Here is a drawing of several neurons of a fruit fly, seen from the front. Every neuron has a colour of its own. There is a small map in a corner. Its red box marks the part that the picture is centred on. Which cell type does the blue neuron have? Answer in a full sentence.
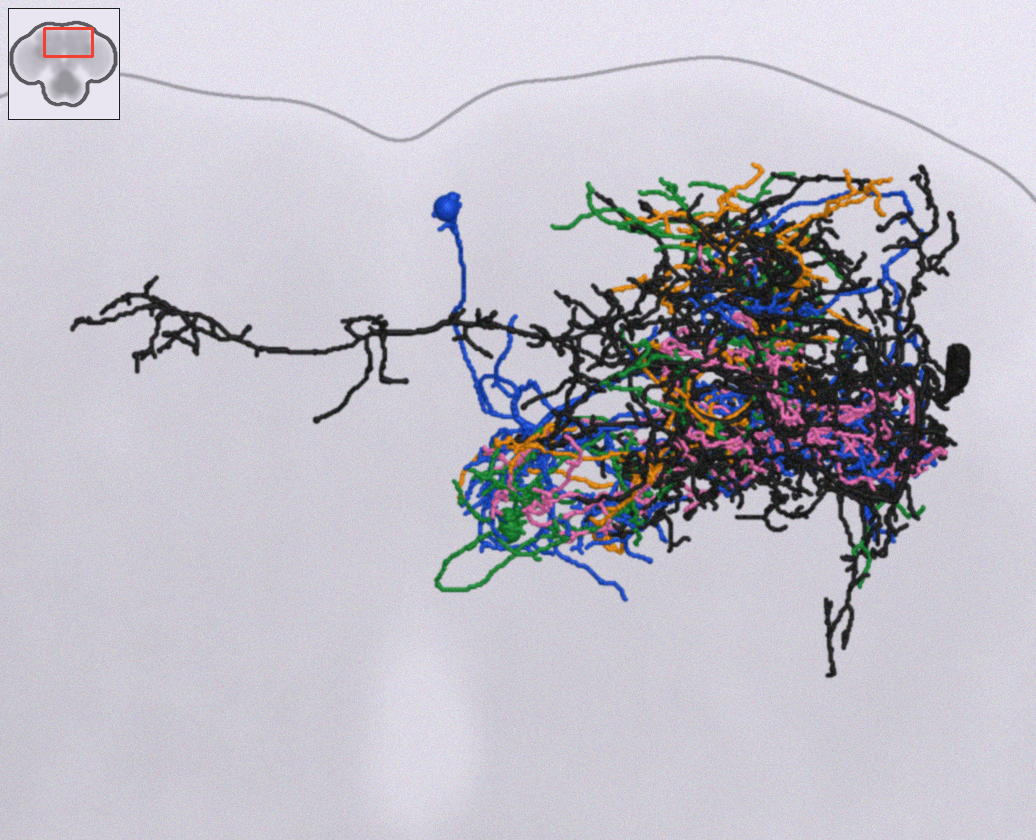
The cell type is PLP131.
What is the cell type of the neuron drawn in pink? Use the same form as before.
The cell type is PLP239.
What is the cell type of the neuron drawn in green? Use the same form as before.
The cell type is CL356.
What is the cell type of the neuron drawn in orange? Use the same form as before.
The cell type is CL359.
